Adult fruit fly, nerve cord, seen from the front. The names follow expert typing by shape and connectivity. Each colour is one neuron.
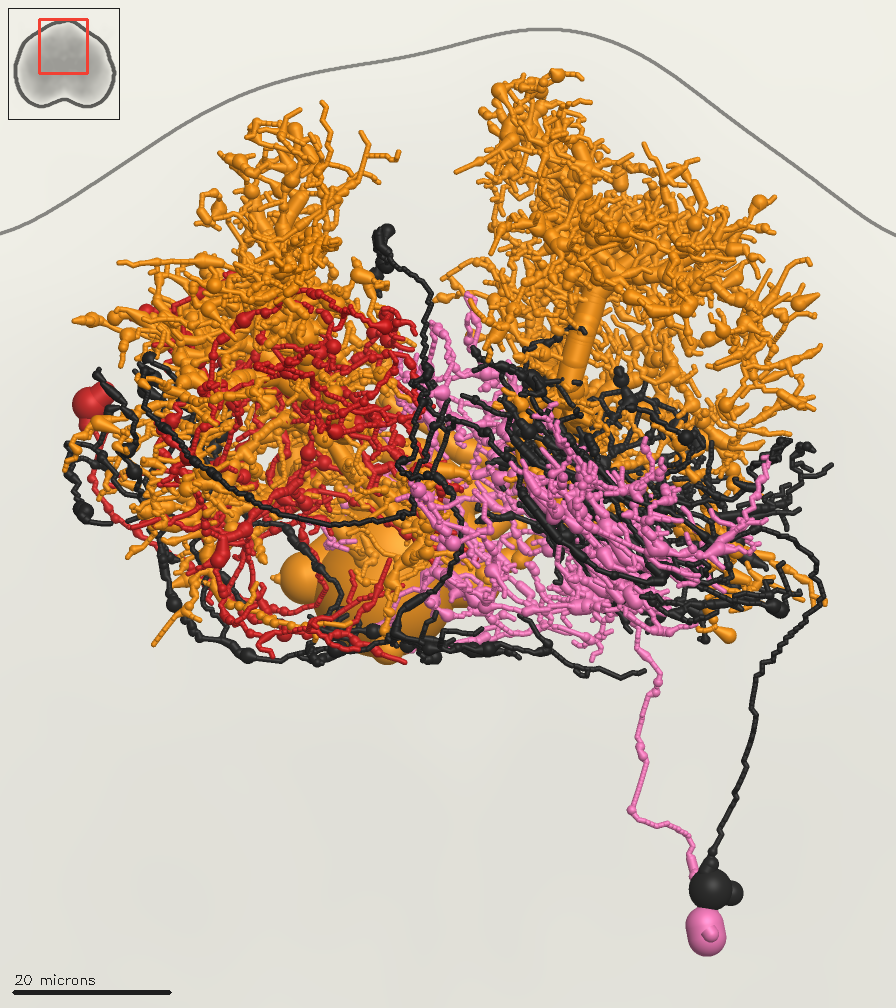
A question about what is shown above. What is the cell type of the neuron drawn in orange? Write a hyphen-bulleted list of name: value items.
- cell type: MNad68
